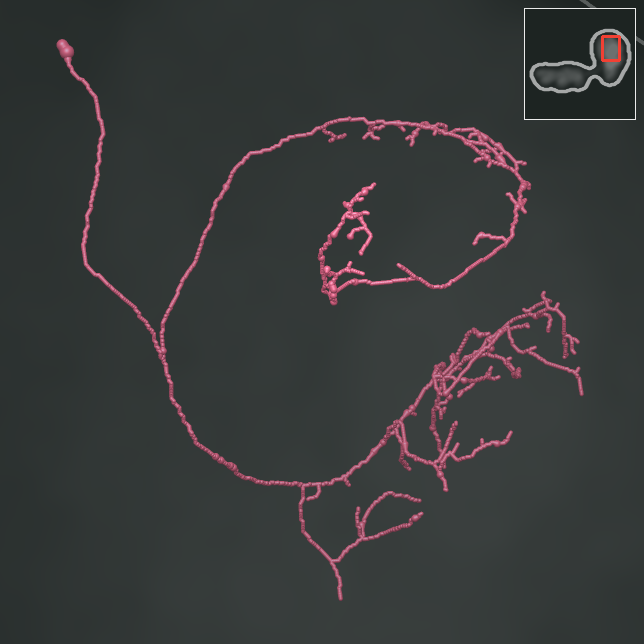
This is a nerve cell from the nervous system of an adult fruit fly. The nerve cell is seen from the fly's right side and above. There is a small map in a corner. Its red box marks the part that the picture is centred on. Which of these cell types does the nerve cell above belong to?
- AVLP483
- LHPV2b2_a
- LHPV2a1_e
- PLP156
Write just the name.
AVLP483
